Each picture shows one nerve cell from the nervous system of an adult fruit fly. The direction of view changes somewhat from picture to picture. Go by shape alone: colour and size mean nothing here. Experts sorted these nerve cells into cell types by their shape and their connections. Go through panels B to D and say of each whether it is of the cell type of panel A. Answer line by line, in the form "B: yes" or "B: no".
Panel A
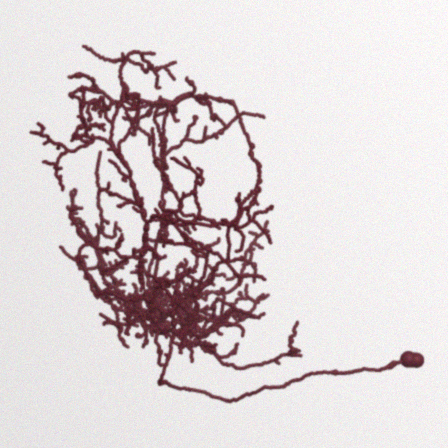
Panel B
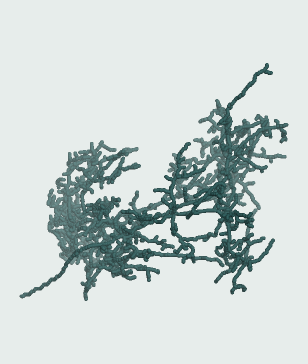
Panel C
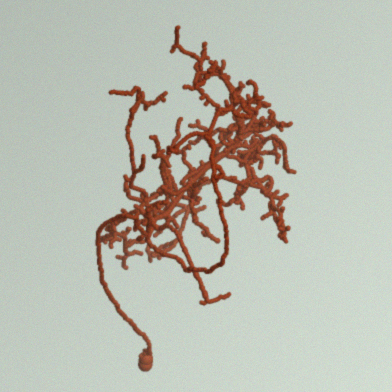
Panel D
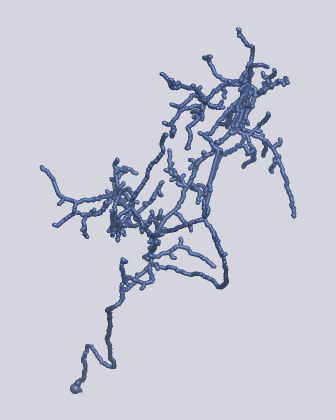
B: yes
C: no
D: no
